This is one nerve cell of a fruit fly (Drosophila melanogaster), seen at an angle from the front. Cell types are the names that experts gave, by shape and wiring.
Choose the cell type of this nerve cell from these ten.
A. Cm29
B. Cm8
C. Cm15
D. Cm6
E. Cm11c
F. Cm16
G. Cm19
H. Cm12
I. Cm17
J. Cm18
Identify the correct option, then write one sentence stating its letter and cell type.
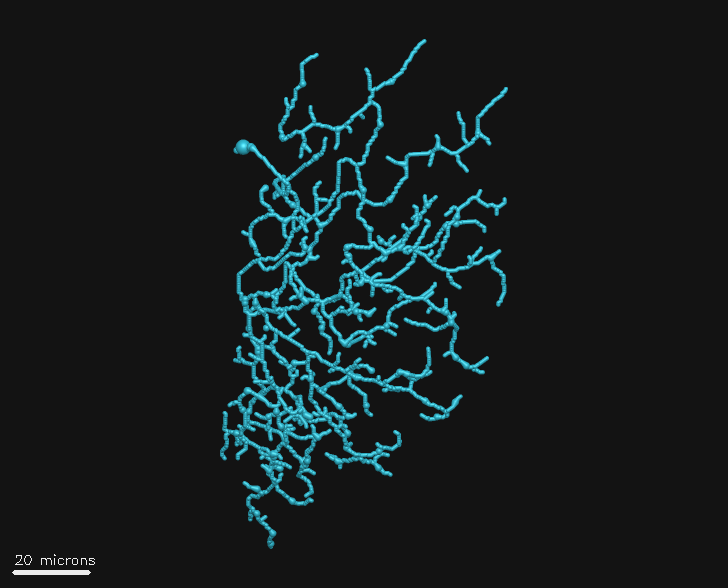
From the options, G supplies the nerve cell's cell type, Cm19.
